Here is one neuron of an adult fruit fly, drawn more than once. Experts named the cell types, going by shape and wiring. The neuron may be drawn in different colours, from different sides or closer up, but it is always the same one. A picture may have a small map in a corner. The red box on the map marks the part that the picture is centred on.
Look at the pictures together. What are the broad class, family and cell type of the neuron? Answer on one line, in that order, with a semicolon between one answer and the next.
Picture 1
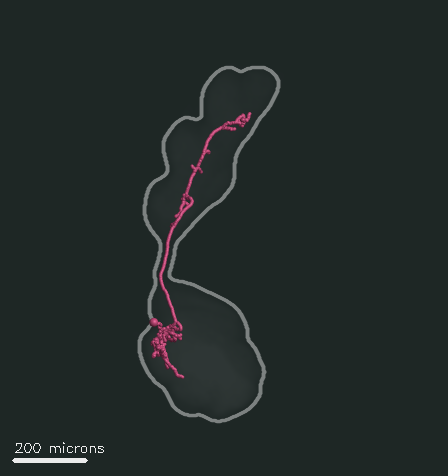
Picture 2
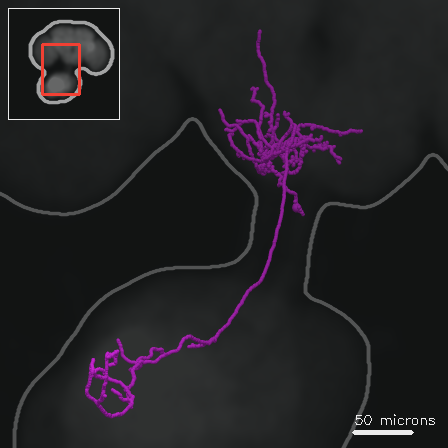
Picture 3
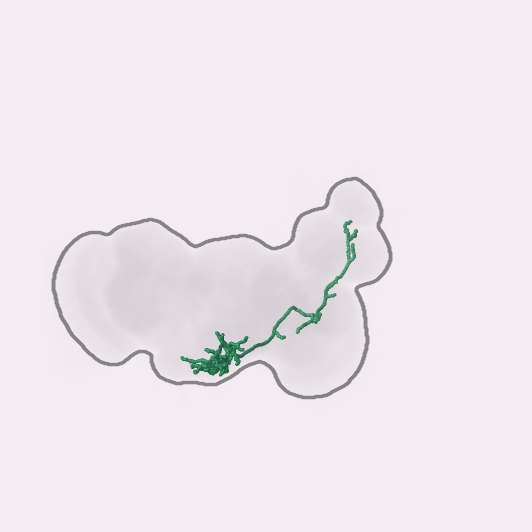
descending neuron; DNge; DNge128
